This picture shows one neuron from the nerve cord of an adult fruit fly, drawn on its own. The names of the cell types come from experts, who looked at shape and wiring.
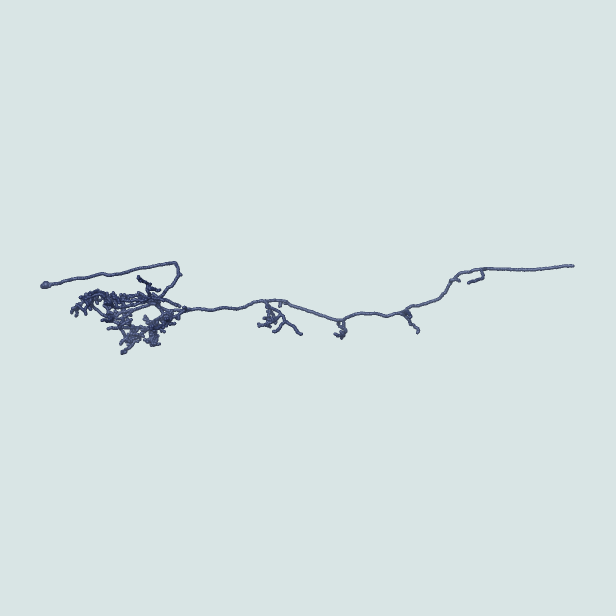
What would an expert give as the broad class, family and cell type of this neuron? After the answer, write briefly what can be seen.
It is an ascending neuron. Its family is hemilineage 12B. It is of cell type AN12B017. As drawn here it is more than twice as wide as it is tall.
